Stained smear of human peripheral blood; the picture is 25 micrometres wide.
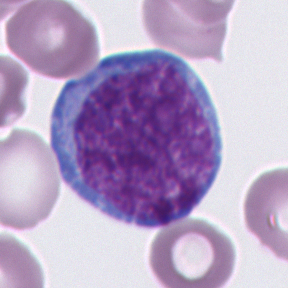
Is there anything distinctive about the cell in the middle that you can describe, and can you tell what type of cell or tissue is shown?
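Looking first at the outline, I see a roughly round cell with a smooth edge. The nucleus comes to about 14 by 12 micrometres, and its chromatin looks finely granular rather than coarsely clumped. Around it the cytoplasm makes only a narrow rim, and I notice that rim is widest on the left side of the cell. This one is a myeloblast.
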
